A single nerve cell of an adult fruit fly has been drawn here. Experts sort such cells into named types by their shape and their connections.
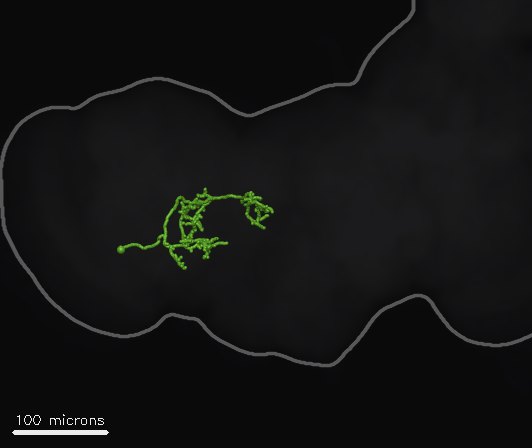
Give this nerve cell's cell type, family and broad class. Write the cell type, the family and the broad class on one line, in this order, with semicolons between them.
CRE060; hemilineage CREl1; central-brain intrinsic neuron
